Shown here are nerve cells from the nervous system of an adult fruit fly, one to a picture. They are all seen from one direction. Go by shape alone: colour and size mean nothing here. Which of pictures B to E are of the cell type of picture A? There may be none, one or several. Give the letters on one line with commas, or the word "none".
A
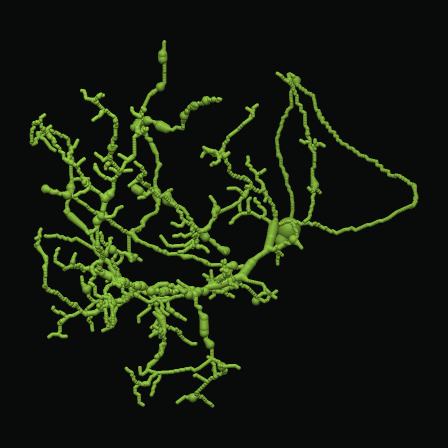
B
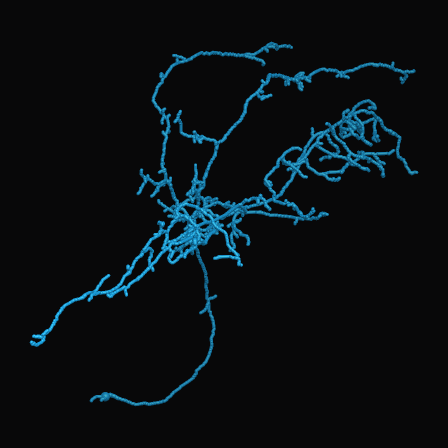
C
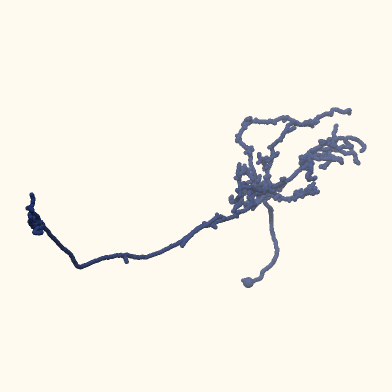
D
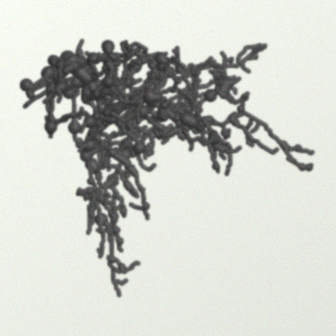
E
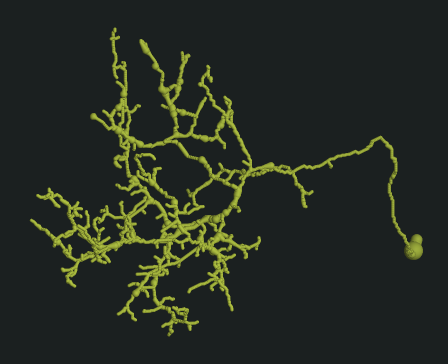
E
